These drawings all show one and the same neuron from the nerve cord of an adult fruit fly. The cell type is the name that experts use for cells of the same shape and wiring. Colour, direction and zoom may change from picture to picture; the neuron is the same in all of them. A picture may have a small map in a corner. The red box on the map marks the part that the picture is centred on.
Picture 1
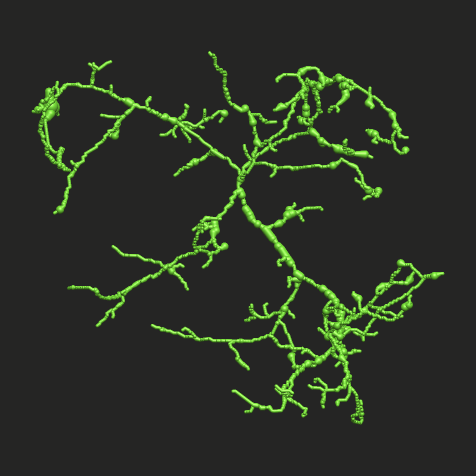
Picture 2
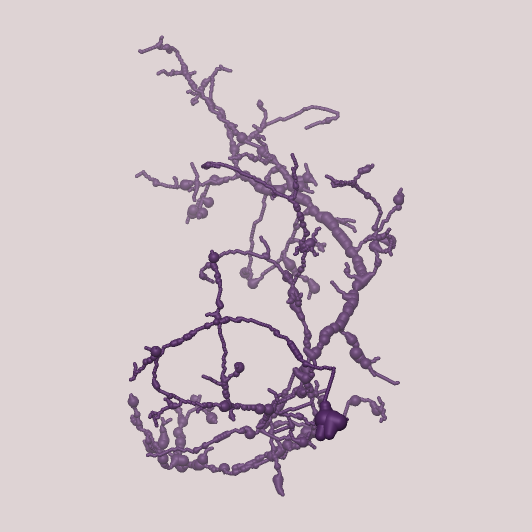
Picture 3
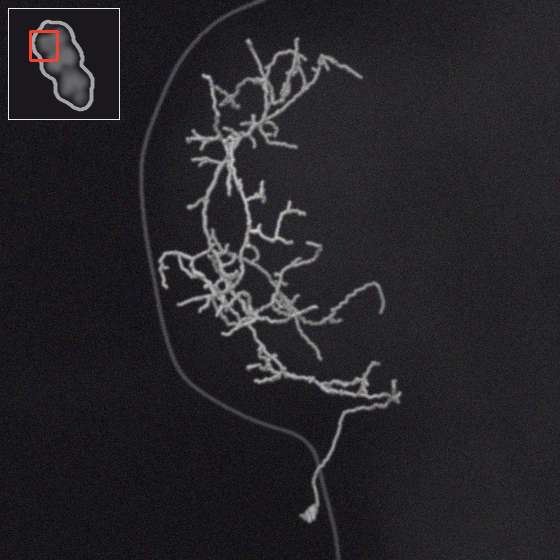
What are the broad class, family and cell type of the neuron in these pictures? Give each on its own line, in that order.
nerve-cord intrinsic neuron
hemilineage 03A
IN03A087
